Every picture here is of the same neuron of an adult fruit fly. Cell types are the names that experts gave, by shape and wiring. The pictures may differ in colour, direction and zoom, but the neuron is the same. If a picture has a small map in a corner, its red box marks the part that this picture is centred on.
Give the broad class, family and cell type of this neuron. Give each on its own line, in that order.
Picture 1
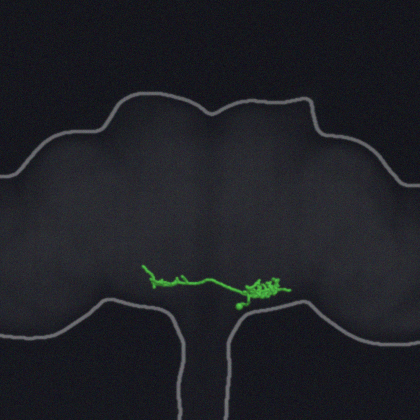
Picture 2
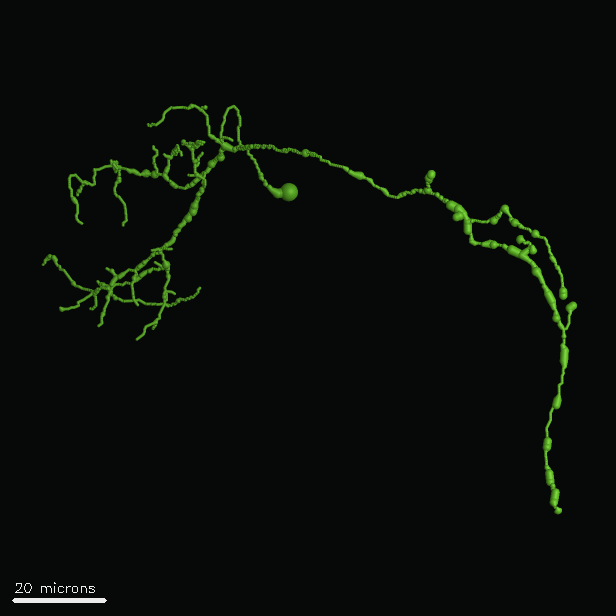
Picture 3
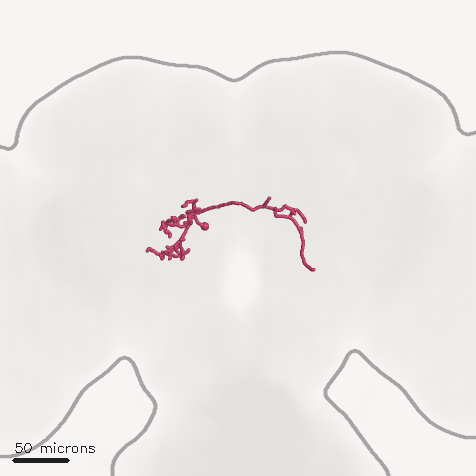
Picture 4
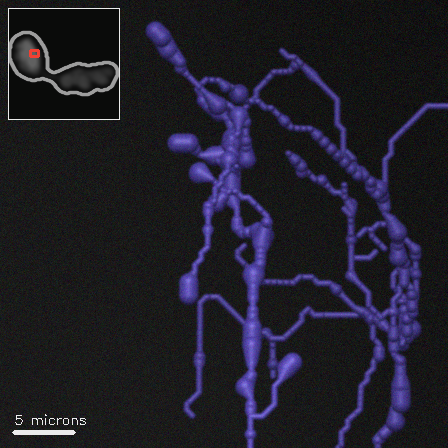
central-brain intrinsic neuron
hemilineage DM6_posterior
CB2252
